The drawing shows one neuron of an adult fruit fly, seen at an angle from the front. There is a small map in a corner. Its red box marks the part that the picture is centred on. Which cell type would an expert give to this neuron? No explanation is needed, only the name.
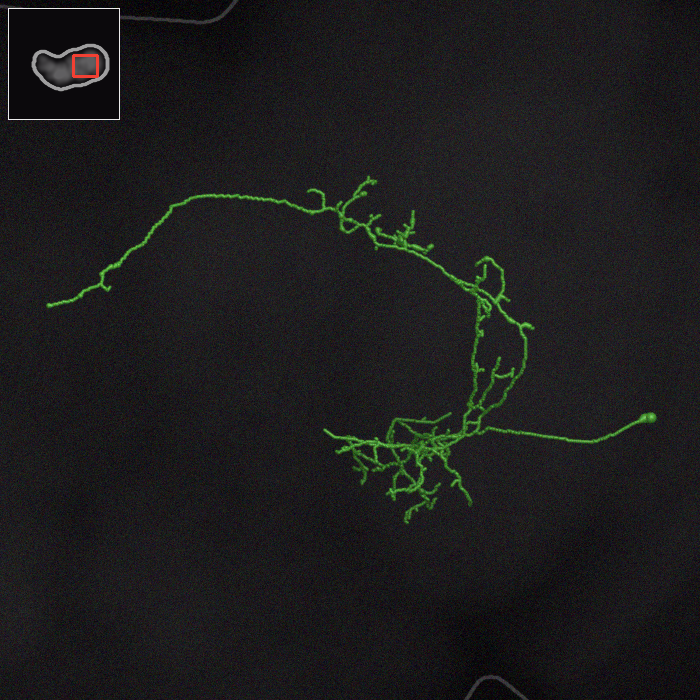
CL056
